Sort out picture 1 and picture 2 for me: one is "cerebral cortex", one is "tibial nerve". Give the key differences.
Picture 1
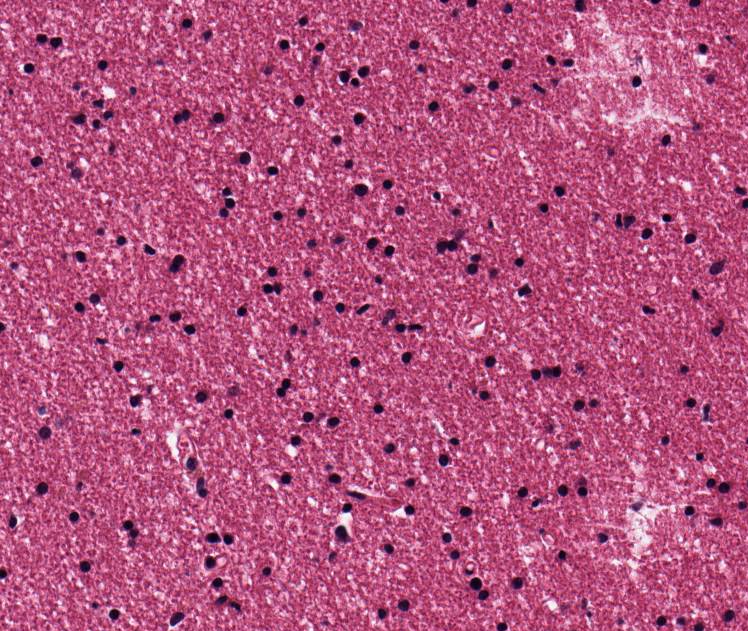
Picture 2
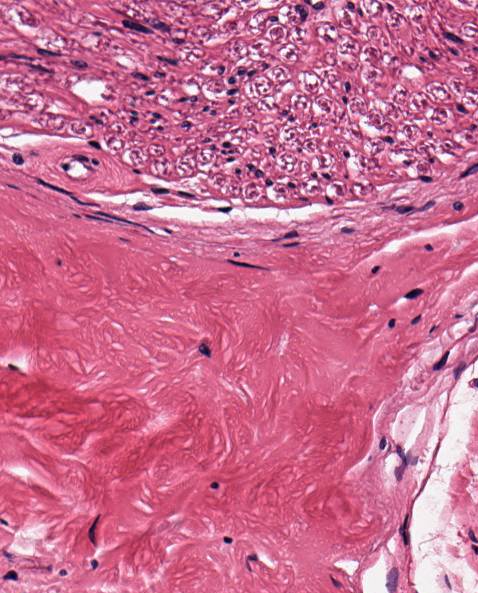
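The cerebral cortex is picture 1, the tibial nerve picture 2. Distribution first: picture 1 has small dark nuclei scattered fairly evenly over the whole field, with no clusters or organized units; in picture 2, a dense cluster of small round profiles fills the upper third, above dense pink fibrous tissue. Next, nuclei: most in picture 1 are small, round and deeply stained dark purple, some sitting in a clear halo instead of visible pink cytoplasm. Picture 2 has sparse small dark oval nuclei between the profiles, and only a few small dark spindle-shaped nuclei lie singly in the fibrous tissue.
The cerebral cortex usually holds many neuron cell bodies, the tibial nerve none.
Then background: a pink, finely vacuolated, mesh-like matrix fills the space between nuclei in picture 1. Last, a thin layer of flattened cells with long dark nuclei running parallel to the edge lines the lower edge of that upper cluster.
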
